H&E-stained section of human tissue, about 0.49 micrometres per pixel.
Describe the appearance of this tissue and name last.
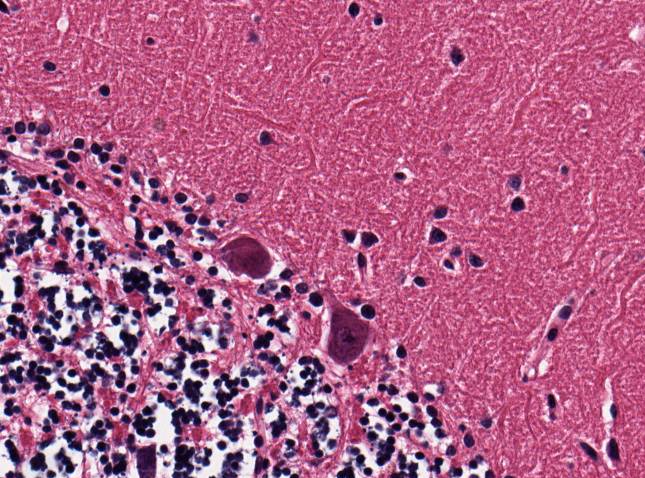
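The field splits diagonally: densely cellular lower left, pale, sparsely cellular pink upper right. Lower left: small, round, dark-blue nuclei, tightly packed, scant cytoplasm visible. The lower of the two large neurons has abundant purplish cytoplasm around a central nucleus with a dark nucleolus. So: cerebellum.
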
